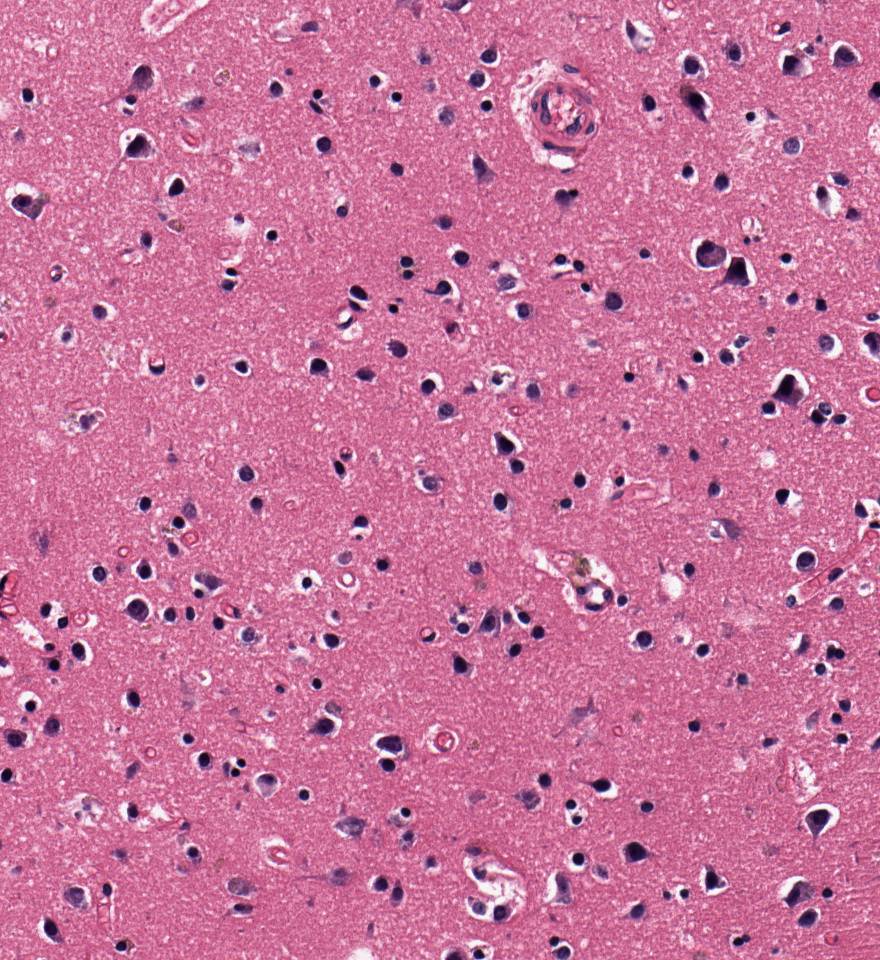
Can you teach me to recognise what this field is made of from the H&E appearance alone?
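Mainly, this is cerebral cortex. Background: a continuous, finely granular pink ground fills the whole field, with small cells scattered singly and fairly evenly throughout.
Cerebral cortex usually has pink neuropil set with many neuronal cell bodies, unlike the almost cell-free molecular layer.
Nuclei: most are small, round and densely dark-staining, many sitting within a clear, empty halo. Outlines: scattered dark cells are angular and triangular.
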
